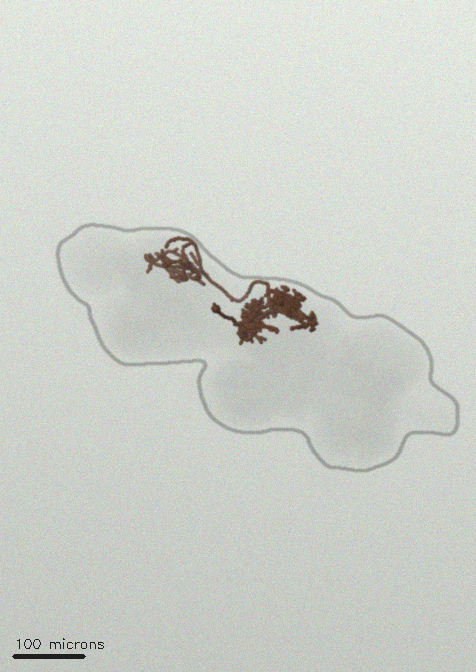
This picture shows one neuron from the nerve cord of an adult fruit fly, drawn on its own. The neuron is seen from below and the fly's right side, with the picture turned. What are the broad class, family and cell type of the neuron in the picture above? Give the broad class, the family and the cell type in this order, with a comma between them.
nerve-cord intrinsic neuron, hemilineage 12A, IN12A003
